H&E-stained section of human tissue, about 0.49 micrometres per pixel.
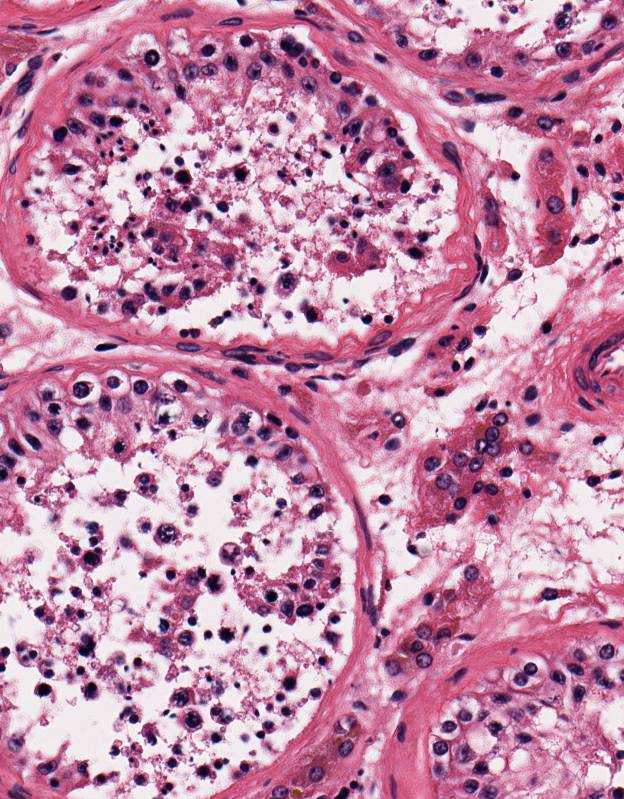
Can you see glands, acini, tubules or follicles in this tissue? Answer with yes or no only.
Yes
